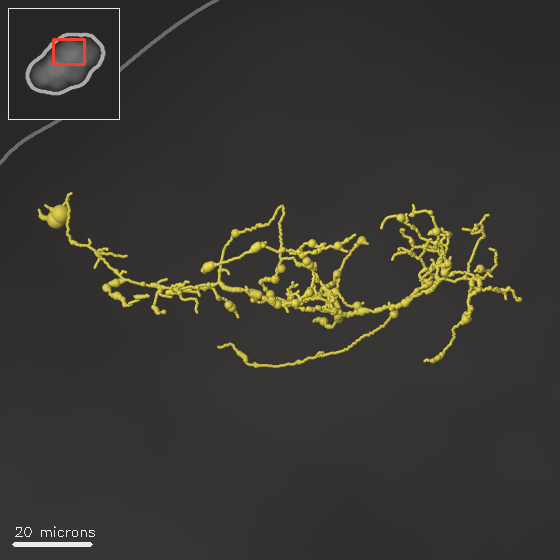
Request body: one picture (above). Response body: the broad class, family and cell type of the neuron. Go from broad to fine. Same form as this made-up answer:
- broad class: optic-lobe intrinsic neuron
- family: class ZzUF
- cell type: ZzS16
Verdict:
- broad class: nerve-cord intrinsic neuron
- family: hemilineage 20A.22A
- cell type: IN20A.22A083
